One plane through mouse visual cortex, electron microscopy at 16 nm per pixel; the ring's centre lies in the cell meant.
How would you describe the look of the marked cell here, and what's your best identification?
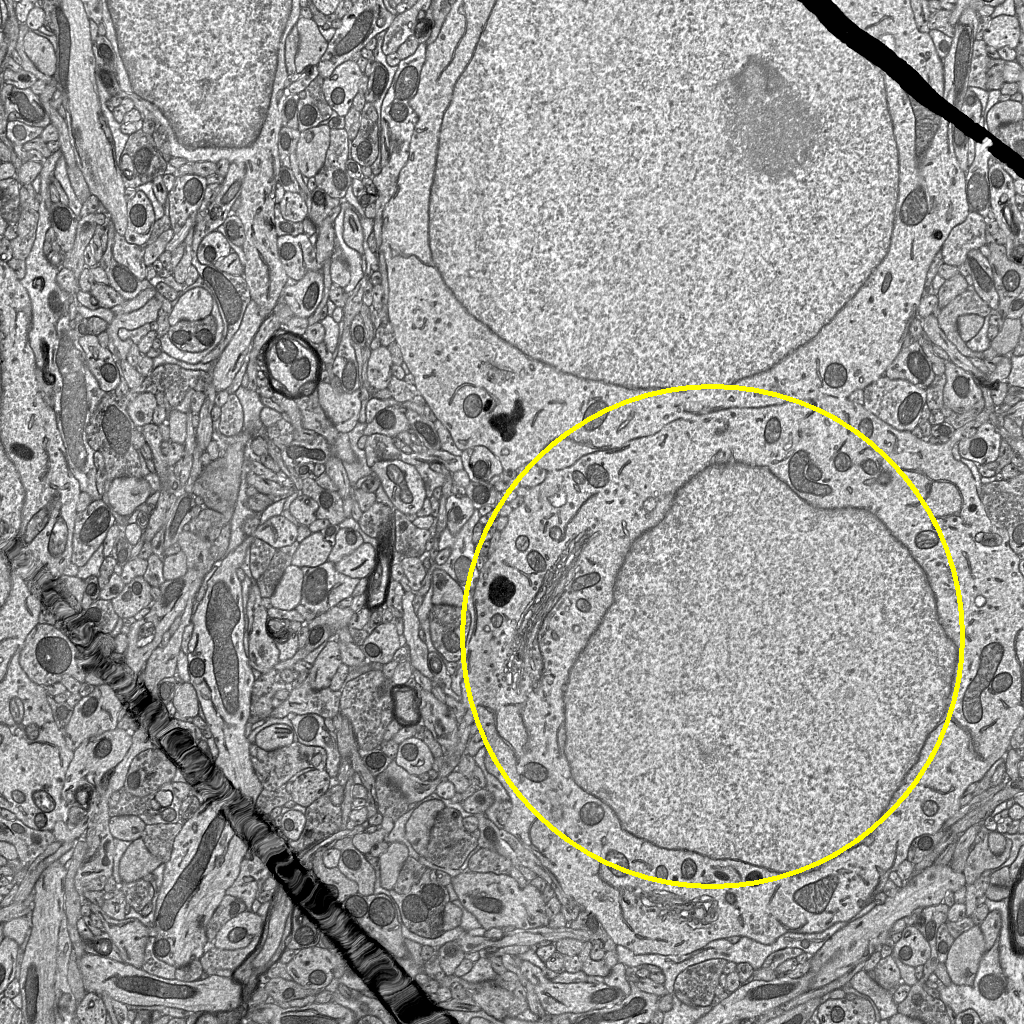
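Nucleus large, roundish, outline complete, filling most of the ring. Chromatin pale, finely dispersed; no thick dark clumps lining the envelope. Cytoplasmic rim widest upper left of nucleus, thin along right and bottom. One round, very dark dense body in left cytoplasm, just outside the Golgi stack. Cell: excitatory neuron.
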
